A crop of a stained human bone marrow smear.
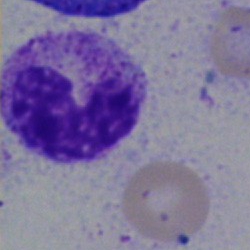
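Band neutrophil, the central cell in a stained bone marrow smear. Nucleus: notched from its upper side and filling the lower part of the cell. Cytoplasm: lying mainly above the nucleus, pinkish-purple, and dotted with fine purple granules.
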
